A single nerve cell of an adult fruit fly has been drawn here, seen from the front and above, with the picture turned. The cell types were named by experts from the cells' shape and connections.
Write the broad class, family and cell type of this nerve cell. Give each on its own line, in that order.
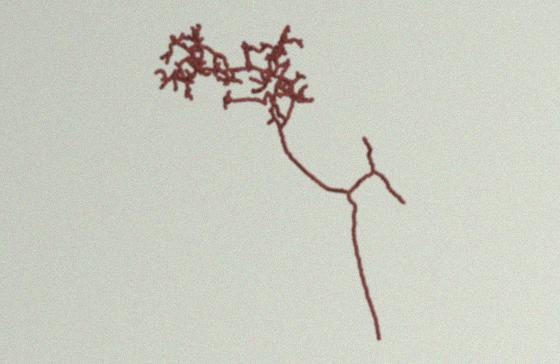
central-brain intrinsic neuron
hemilineage VLPl&d1_dorsal
CB2625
